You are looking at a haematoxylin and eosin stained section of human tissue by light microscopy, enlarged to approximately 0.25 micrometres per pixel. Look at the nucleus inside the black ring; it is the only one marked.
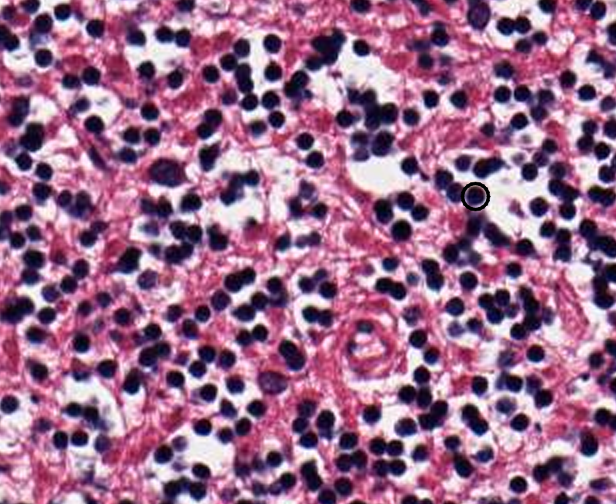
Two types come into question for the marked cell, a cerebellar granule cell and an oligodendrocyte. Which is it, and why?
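This is a cerebellar granule cell. The nucleus is round and very dark, stained almost evenly throughout with no internal detail visible. The nucleus is about the same size as the many dark round nuclei packed around it. Almost no cytoplasm is visible: no distinct rim of pink or pale material can be made out around the nucleus. It sits among a crowd of similar dark round nuclei, close to its neighbours, at the edge of a pale, nearly empty clear space.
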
